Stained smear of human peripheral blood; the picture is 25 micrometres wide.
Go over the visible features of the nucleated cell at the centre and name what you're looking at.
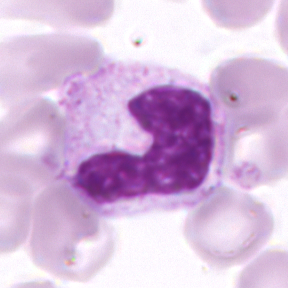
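Checking outline, position, shape and chromatin in that order: the cell is roughly round, its edge slightly irregular and finely ragged. The nucleus sits off-centre, in the lower right part of the cell. It is bent, with its concave side opening toward the upper left, and its chromatin is dark purple and coarsely clumped. This nucleated cell at the centre is a band neutrophil.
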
